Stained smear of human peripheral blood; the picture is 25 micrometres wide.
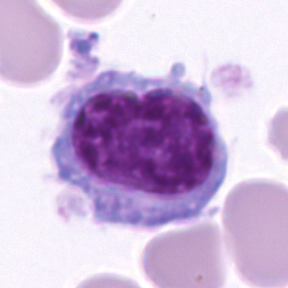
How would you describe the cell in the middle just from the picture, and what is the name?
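Outline irregular, small bumps along the upper edge. Nucleus oval, about 13 by 9 micrometres, with a shallow notch in the middle of its upper edge. No distinct nucleoli visible. Cytoplasmic rim widest at lower left. Plasma cell.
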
